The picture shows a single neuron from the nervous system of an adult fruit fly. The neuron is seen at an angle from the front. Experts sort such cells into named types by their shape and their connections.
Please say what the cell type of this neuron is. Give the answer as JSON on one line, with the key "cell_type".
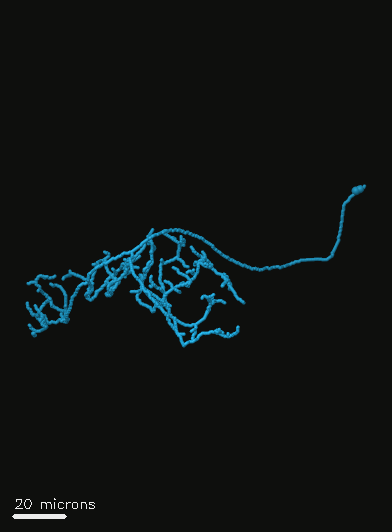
{"cell_type": "FB6L"}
